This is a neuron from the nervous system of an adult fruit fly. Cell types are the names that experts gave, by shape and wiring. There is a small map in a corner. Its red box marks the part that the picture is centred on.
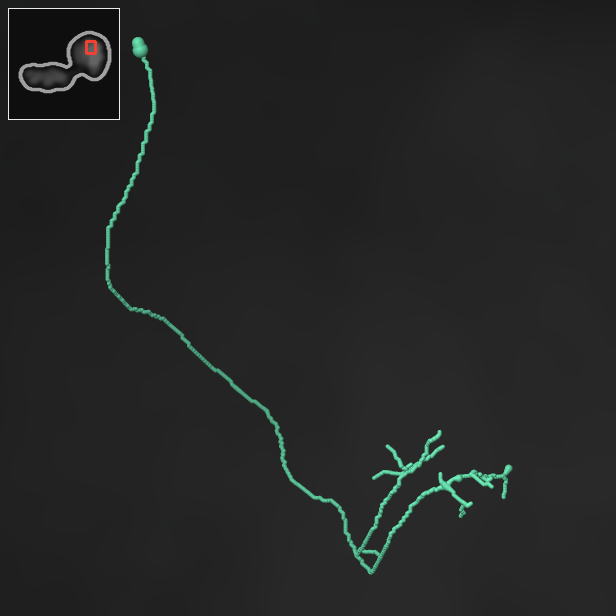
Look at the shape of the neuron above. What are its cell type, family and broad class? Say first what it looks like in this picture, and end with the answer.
Its cell body lies at the upper left of the picture. As drawn here it is taller than it is wide. The cell type is vDeltaM. Its family is called class CX. This is a central-brain intrinsic neuron.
